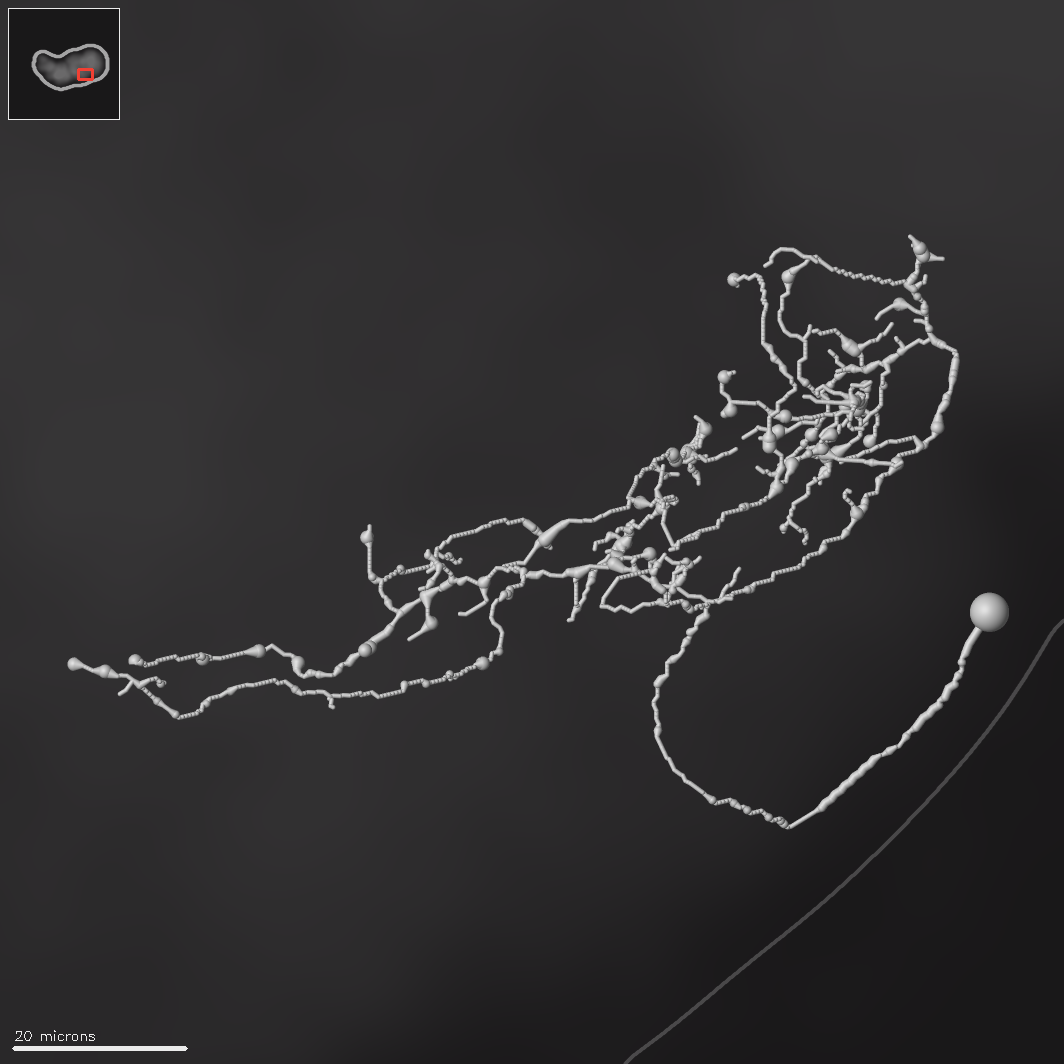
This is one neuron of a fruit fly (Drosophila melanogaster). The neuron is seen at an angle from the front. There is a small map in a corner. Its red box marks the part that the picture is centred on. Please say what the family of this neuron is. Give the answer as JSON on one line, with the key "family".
{"family": "hemilineage TRdm"}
